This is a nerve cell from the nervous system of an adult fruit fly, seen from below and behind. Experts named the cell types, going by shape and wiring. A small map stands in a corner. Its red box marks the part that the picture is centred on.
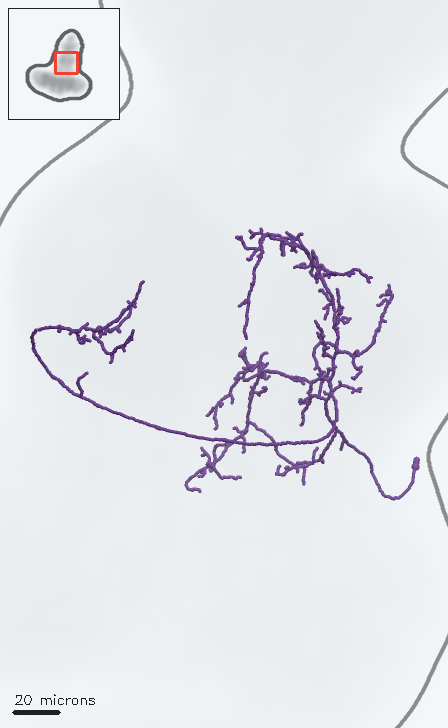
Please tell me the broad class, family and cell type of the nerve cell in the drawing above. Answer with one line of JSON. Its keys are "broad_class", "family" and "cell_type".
{"broad_class": "nerve-cord intrinsic neuron", "family": "hemilineage 01A", "cell_type": "IN01A054"}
